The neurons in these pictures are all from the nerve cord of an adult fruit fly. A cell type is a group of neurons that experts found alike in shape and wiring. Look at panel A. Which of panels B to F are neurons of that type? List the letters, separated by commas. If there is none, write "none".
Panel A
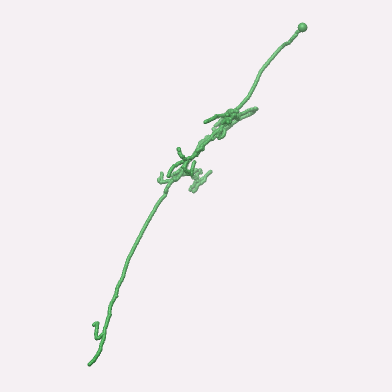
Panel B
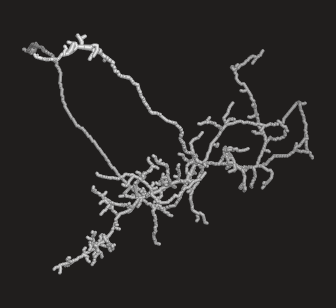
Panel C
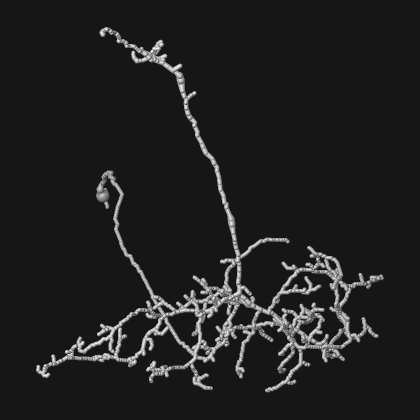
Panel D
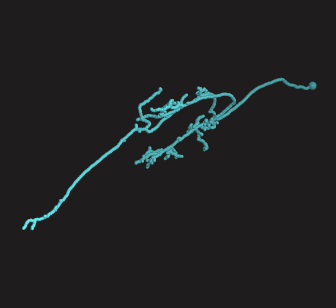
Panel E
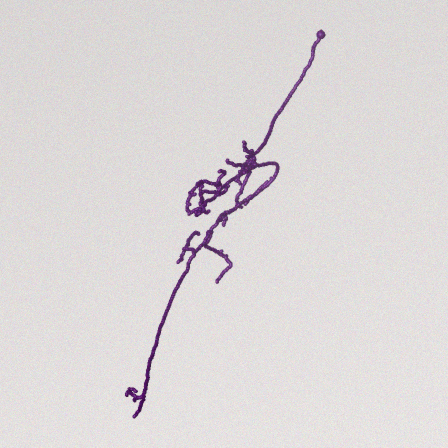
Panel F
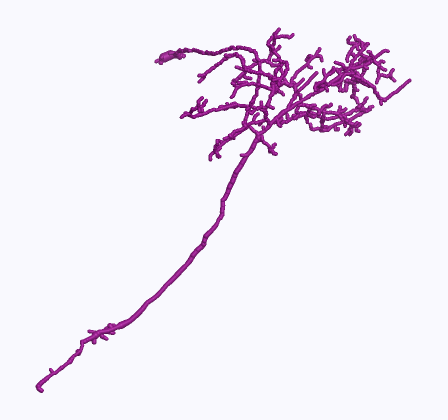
D, E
